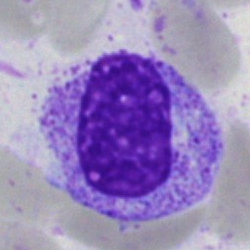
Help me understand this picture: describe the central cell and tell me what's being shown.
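Chromatin, item one: dark purple, broken by several small pale round spots. Item two, cytoplasm: a moderate pale lilac rim around the nucleus, filled with many fine purple granules. Item three: beside the nucleus's right edge, a paler zone with fewer granules. This is a myelocyte.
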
